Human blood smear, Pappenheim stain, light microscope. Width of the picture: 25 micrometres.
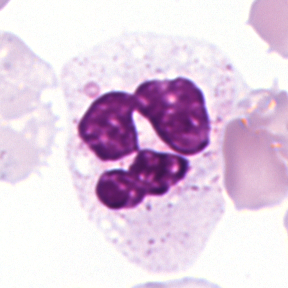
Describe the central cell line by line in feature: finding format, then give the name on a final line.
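Chromatin: dense, dark purple, small paler spots
Cytoplasm: abundant, pale greyish-lilac
Granules: fine, pink-purple, scattered throughout
Vacuoles: a few, small and clear
Cell: segmented neutrophil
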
